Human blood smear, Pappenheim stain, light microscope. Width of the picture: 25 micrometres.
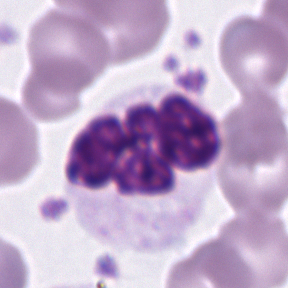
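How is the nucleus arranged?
It is divided into several connected lobes, with no visible nucleoli.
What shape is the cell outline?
Round and smooth.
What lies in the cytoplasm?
Fine, faint lilac granules speckle it.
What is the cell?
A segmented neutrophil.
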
